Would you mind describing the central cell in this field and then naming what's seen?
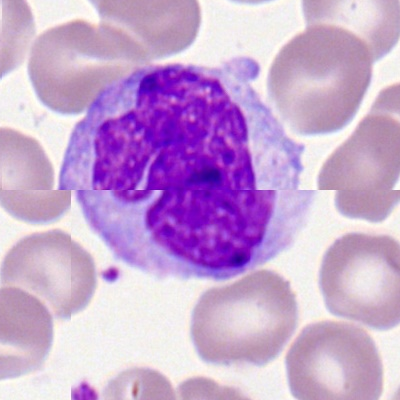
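There's a small pale bulge sticking out at the upper right edge. The nucleus is folded, with a pale cleft cutting in from its left side. Its chromatin looks lacy, paler spaces between darker strands. All around it runs a broad rim of pale grey-blue cytoplasm. It's a monocyte.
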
